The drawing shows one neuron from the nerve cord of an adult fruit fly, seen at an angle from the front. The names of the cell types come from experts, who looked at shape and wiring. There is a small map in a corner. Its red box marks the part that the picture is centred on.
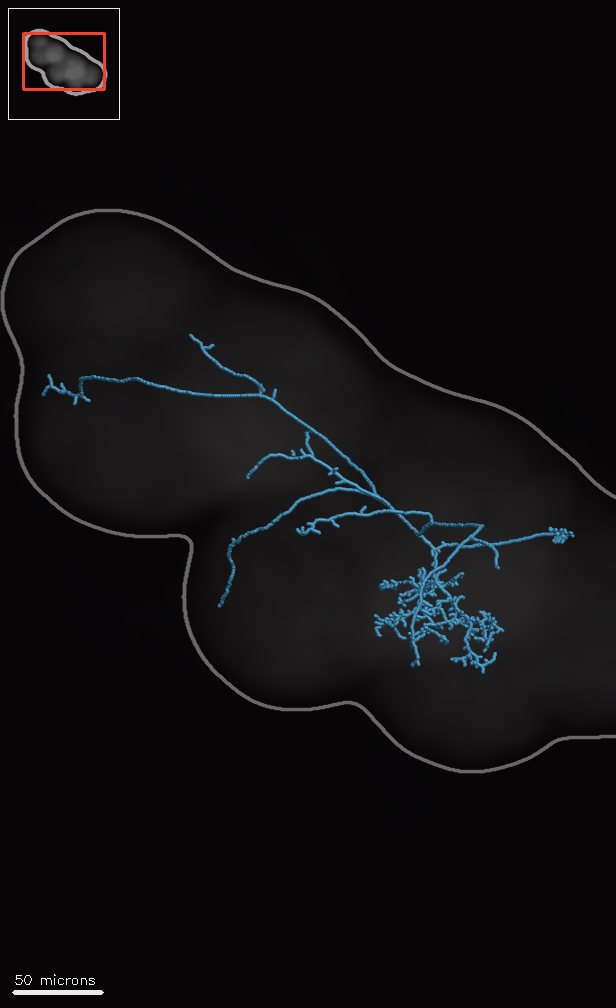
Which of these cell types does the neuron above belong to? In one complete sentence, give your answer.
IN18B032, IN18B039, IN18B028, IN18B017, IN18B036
The neuron is typed under the name IN18B032.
